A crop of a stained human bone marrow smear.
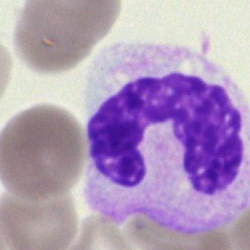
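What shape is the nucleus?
A curved horseshoe, its open side facing down.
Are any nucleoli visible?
No, none that I can see.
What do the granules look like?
Fine, small and pinkish.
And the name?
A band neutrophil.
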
